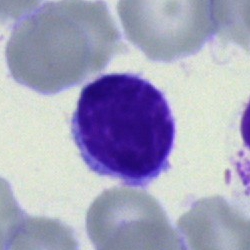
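Lymphocyte, seen at the centre of a stained human bone marrow smear. The outline of the cell is roughly round. Its chromatin is dark purple and densely condensed. Only a scant rim of pale blue cytoplasm shows, chiefly along the lower-left edge, and no granules are visible in it.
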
